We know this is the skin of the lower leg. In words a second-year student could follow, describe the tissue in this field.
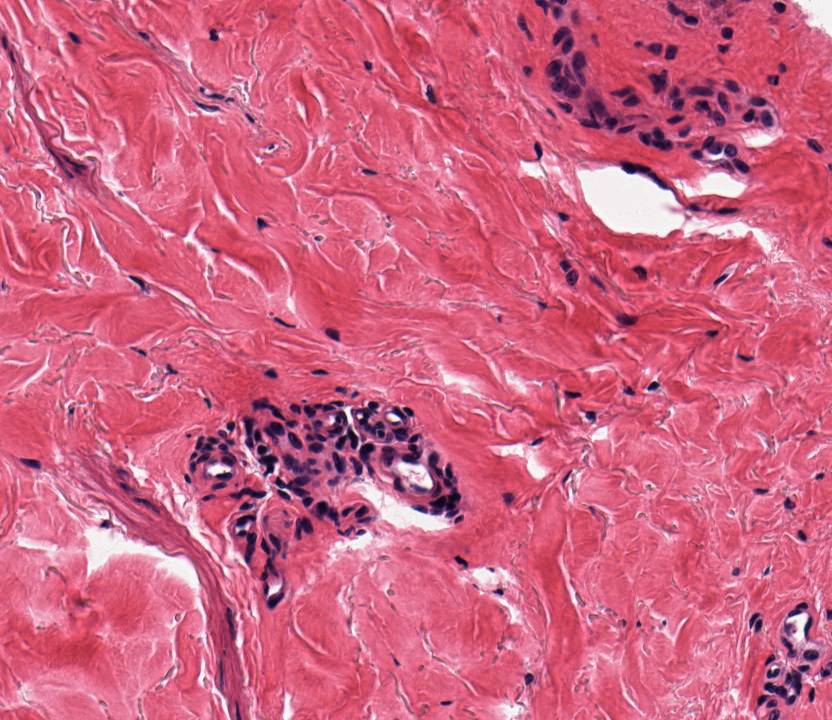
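Dense, deeply eosinophilic collagen bundles, wavy and haphazard, fill most of the field. Between them lie only sparse small, dark, elongated nuclei. Notice, just below and left of centre, a compact cluster of small tubules with tiny pale lumina, lined by cells with dark oval nuclei. Upper right, another dark-nucleated cluster adjoins an empty white space.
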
